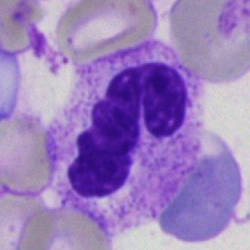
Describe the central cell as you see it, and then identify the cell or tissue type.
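Look at the nucleus: one long curved band bent into a hook, with several shallow constrictions along its left limb. The chromatin's dark purple and densely condensed. There are no vacuoles in the cytoplasm, and the outline is roughly round, a bit irregular, with no surface projections. So that's a segmented neutrophil.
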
